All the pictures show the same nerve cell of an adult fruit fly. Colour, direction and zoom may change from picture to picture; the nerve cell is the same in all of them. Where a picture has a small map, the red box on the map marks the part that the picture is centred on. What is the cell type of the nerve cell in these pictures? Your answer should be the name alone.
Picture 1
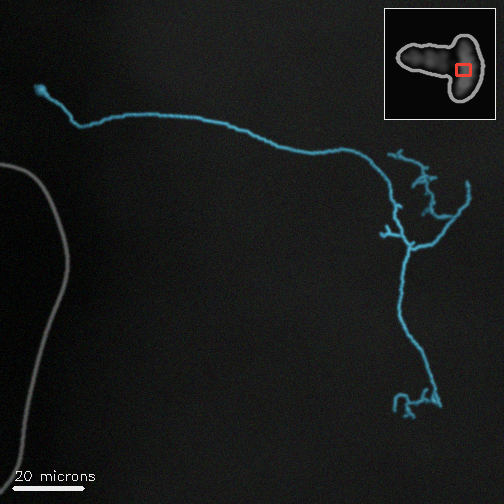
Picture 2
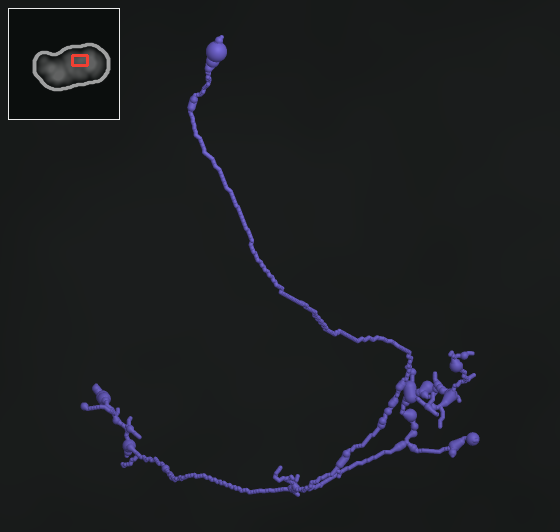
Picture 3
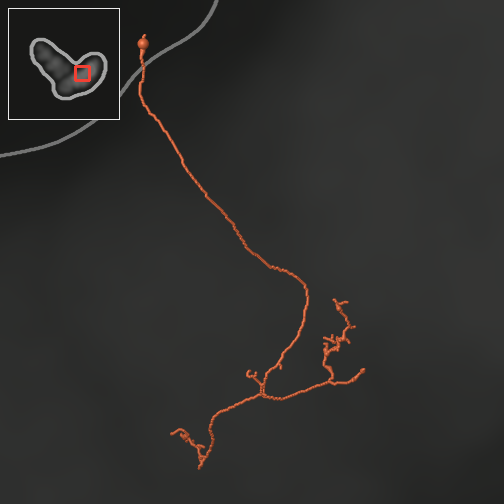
vDeltaL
